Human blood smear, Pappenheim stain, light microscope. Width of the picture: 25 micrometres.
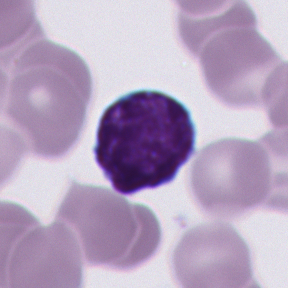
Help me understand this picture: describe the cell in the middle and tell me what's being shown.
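This cell has a round nucleus without lobes or indentation. Its chromatin is dark purple and coarsely clumped, and no nucleolus is visible. No granules can be seen anywhere in the cell. It is a typical lymphocyte.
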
